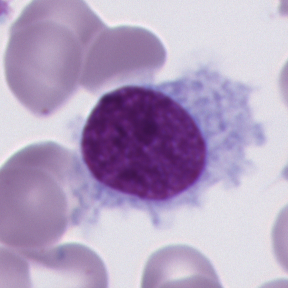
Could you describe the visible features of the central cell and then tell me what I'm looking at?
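Start with the border: instead of a smooth edge, it is ragged, with fine hair-like fringes. Notice that these fine projections are most plentiful on the right side. Now the nucleus, which is a plain oval with no indentation or lobes. The cytoplasm looks wispy and lace-like, and you won't find distinct granules in it. This is a hairy cell.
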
